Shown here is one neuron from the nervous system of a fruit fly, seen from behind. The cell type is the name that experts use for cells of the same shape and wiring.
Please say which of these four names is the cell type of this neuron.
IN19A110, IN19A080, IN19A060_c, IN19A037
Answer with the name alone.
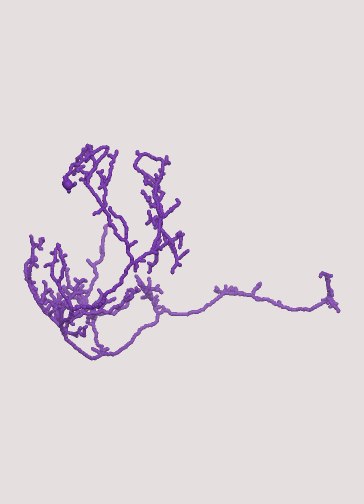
IN19A060_c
